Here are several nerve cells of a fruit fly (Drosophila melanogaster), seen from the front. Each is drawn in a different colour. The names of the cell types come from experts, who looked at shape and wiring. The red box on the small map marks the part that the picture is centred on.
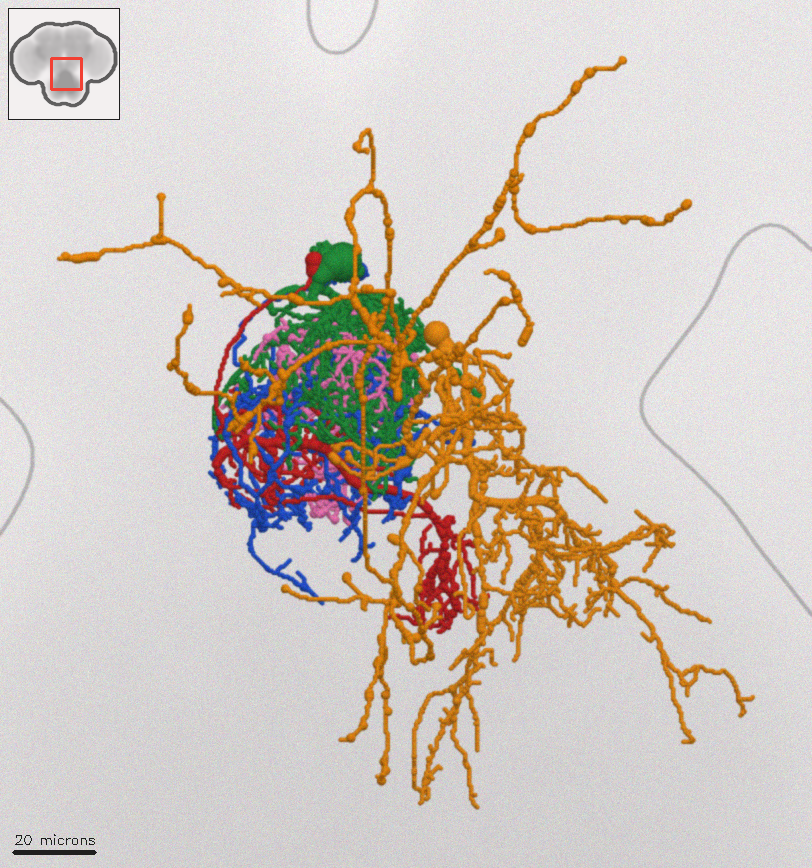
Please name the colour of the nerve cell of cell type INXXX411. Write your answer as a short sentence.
The colour is red.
